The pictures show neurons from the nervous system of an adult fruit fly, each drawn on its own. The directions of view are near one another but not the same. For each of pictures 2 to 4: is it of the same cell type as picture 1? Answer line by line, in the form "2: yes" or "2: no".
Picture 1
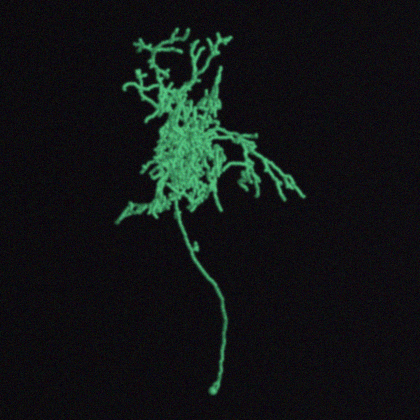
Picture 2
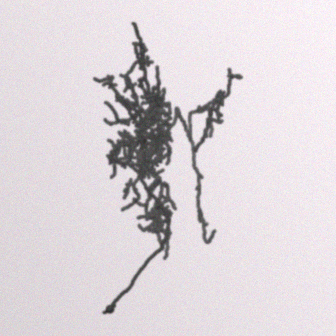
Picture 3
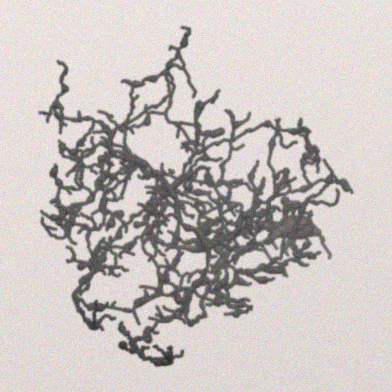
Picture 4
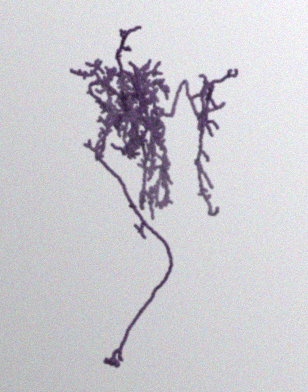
2: yes
3: no
4: yes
